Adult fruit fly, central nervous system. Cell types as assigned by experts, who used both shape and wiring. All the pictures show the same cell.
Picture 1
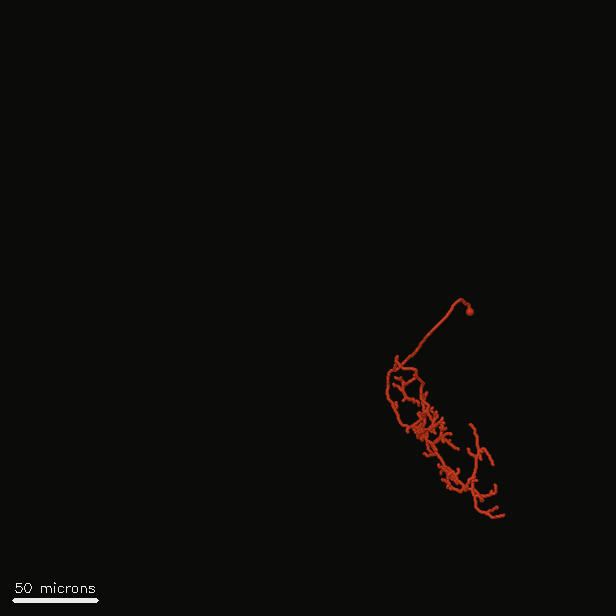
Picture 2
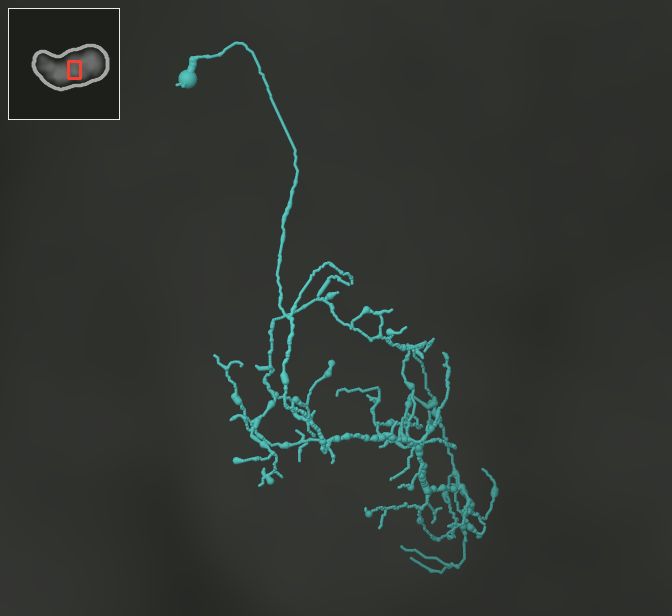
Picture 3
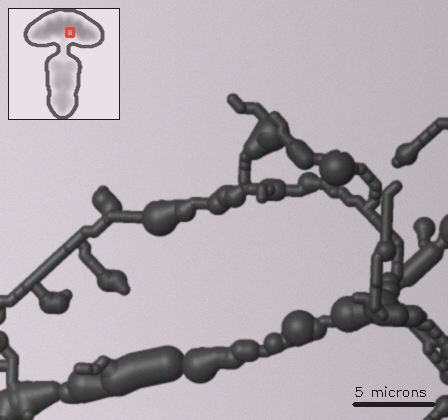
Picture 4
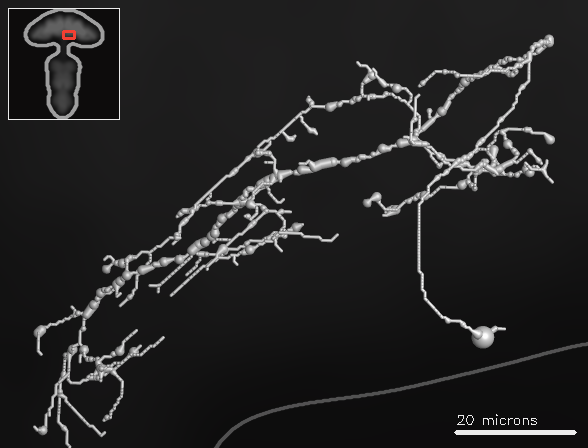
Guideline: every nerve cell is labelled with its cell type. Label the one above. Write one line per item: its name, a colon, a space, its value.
cell type: CB3953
